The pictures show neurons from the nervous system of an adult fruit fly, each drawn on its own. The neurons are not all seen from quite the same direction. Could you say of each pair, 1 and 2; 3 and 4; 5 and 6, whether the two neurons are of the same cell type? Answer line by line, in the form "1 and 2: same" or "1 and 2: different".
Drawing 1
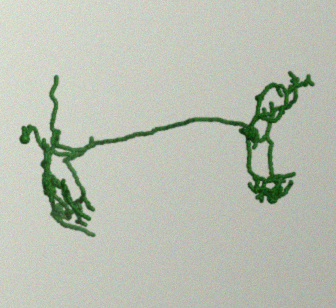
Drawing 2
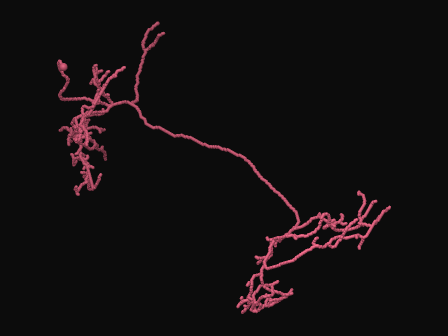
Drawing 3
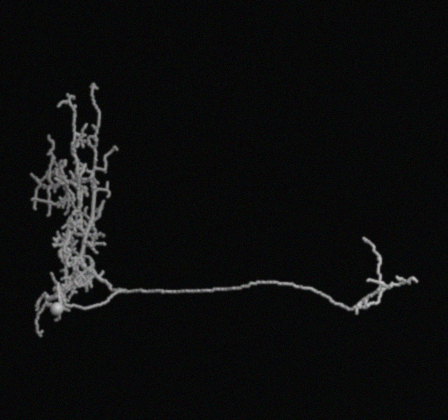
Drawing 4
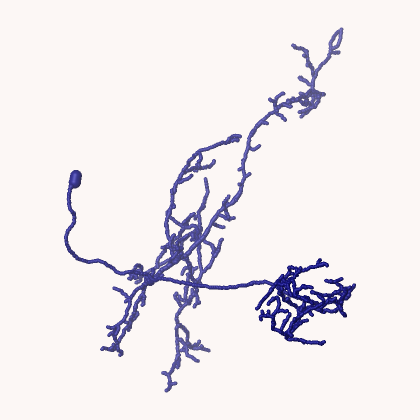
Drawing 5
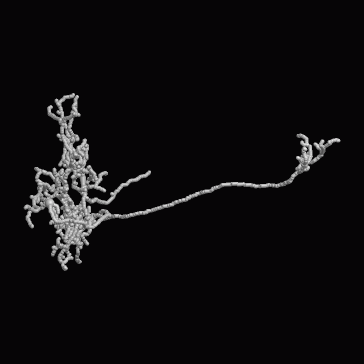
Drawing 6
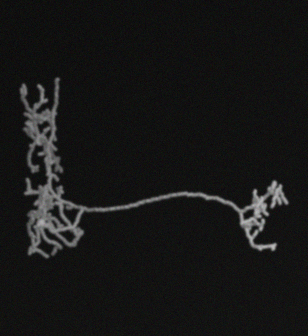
1 and 2: same
3 and 4: different
5 and 6: same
